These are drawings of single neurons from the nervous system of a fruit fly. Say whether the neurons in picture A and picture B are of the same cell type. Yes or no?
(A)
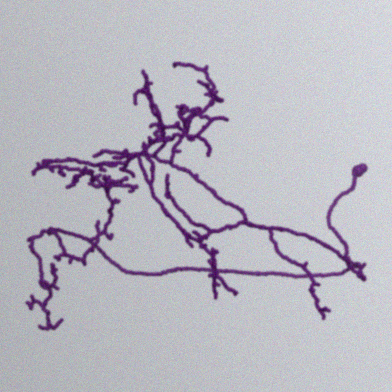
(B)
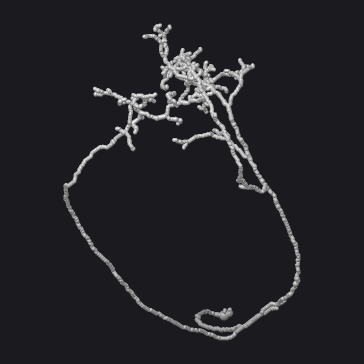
yes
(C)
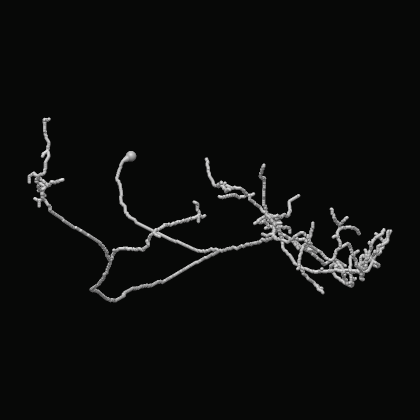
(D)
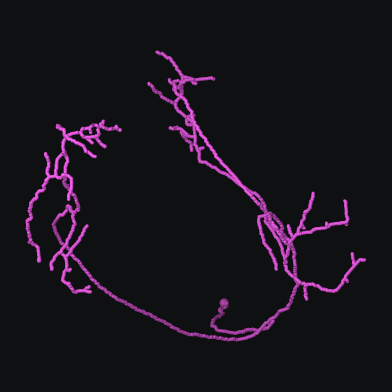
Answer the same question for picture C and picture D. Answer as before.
no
